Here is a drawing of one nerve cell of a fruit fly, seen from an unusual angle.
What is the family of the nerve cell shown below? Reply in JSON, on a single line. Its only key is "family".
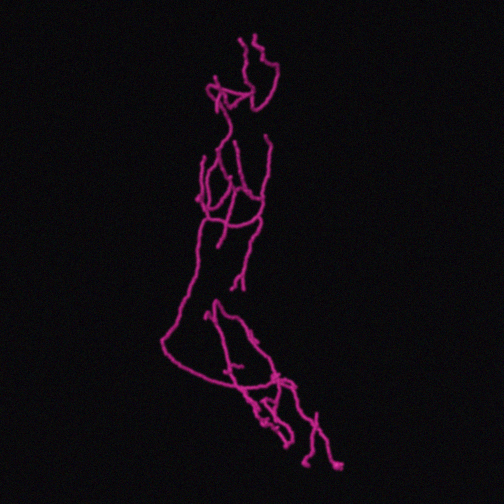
{"family": "Cm"}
